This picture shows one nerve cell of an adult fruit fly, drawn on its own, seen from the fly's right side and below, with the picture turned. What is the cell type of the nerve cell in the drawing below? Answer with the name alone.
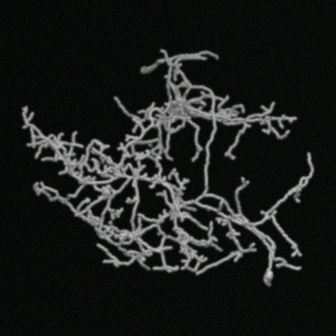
SAD010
